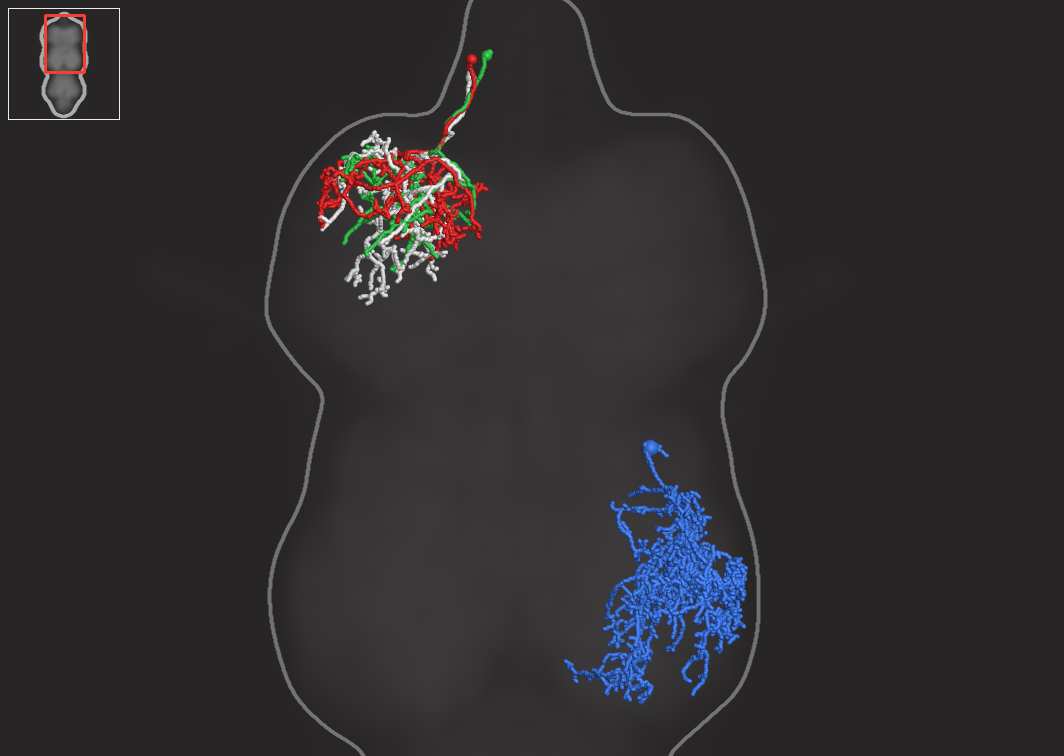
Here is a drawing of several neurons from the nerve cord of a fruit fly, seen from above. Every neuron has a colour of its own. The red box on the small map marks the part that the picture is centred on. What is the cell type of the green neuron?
IN16B122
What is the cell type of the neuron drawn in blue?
IN16B032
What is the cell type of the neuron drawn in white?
IN16B114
